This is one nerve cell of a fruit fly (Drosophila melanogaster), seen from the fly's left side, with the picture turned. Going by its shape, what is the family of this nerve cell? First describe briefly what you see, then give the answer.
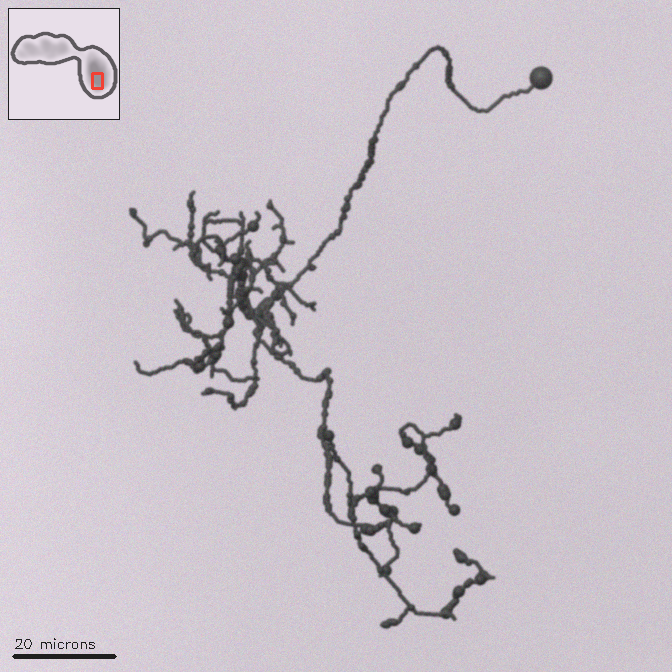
Its cell body lies at the upper right of the picture. From top to bottom in the picture it spans about 120 microns. The picture shows dozens of branch ends. It is a central-brain intrinsic neuron. Its family is hemilineage VPNl&d1_dorsal.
